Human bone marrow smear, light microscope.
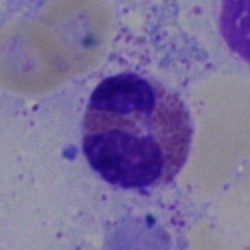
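Eosinophil, central cell of a stained bone marrow smear. The outline is round and smooth. Chromatin is dark purple and densely clumped, and no nucleoli are visible in the nucleus.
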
